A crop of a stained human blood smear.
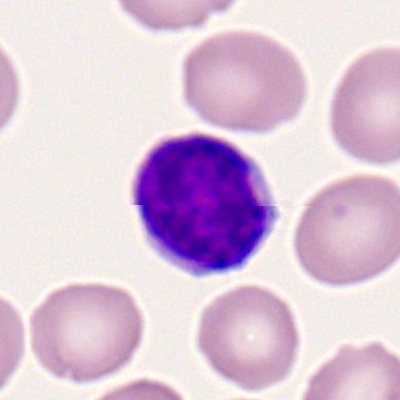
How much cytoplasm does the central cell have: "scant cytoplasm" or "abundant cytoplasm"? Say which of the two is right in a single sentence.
There is only scant cytoplasm around the nucleus of this cell.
